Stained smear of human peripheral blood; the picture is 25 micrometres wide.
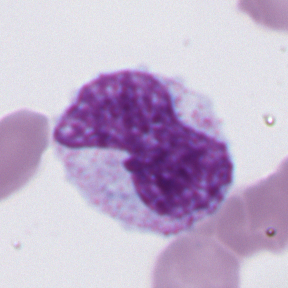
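Band neutrophil in a stained peripheral blood smear. The cell is roughly round, about 16 by 13 micrometres, with a slightly uneven, fuzzy edge. Its nucleus forms a broad folded band, and cytoplasm fills the notch on the lower left. The chromatin is lacy, with many small pale gaps between darker strands. Fine pinkish-red granules are scattered through the cytoplasm.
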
